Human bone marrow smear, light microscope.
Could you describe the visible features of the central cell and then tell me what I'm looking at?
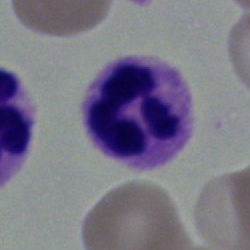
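The central cell has a round, smooth outline. Its chromatin is dense and stains dark purple. No nucleoli are visible within the nucleus. Identification: segmented neutrophil.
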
